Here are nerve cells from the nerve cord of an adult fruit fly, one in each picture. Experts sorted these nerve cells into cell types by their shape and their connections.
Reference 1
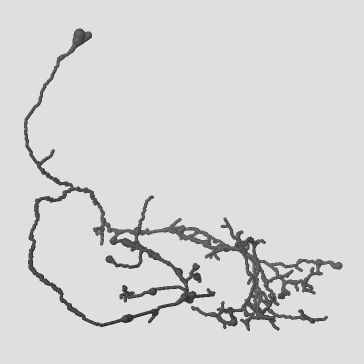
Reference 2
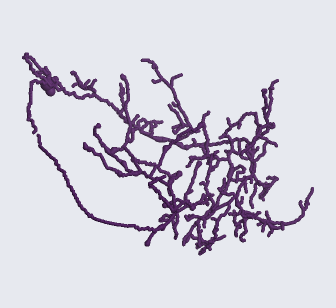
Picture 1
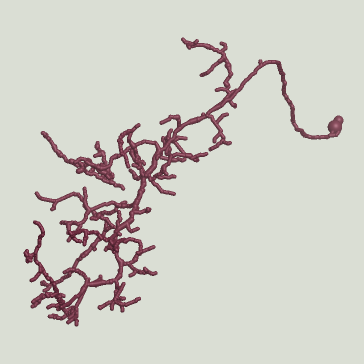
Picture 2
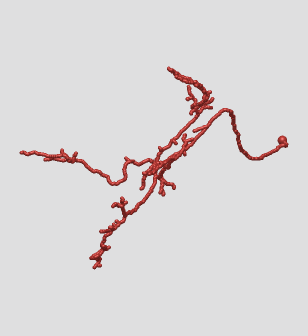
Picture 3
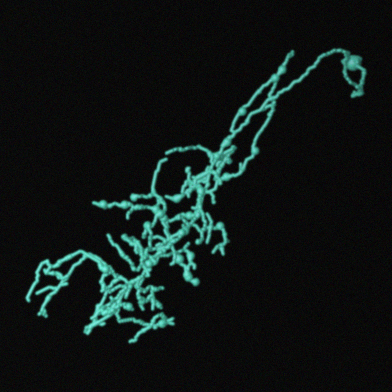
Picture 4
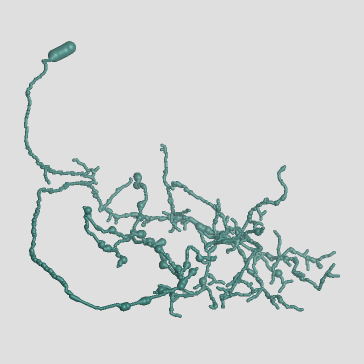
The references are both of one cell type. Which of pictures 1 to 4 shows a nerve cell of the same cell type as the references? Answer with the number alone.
4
